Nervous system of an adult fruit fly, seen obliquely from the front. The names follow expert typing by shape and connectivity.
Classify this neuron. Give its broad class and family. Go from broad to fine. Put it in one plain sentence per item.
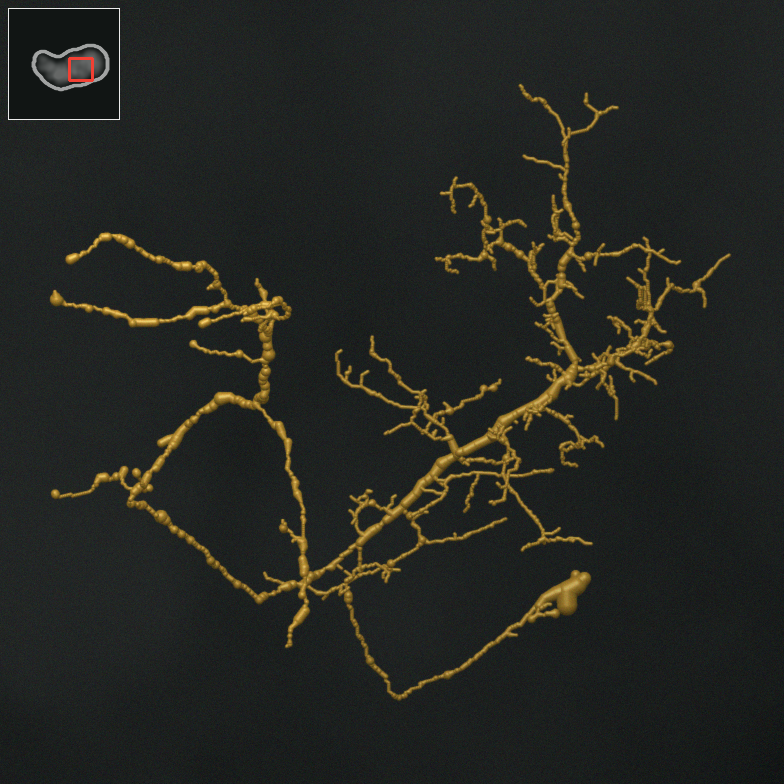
A central-brain intrinsic neuron of hemilineage LB3.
